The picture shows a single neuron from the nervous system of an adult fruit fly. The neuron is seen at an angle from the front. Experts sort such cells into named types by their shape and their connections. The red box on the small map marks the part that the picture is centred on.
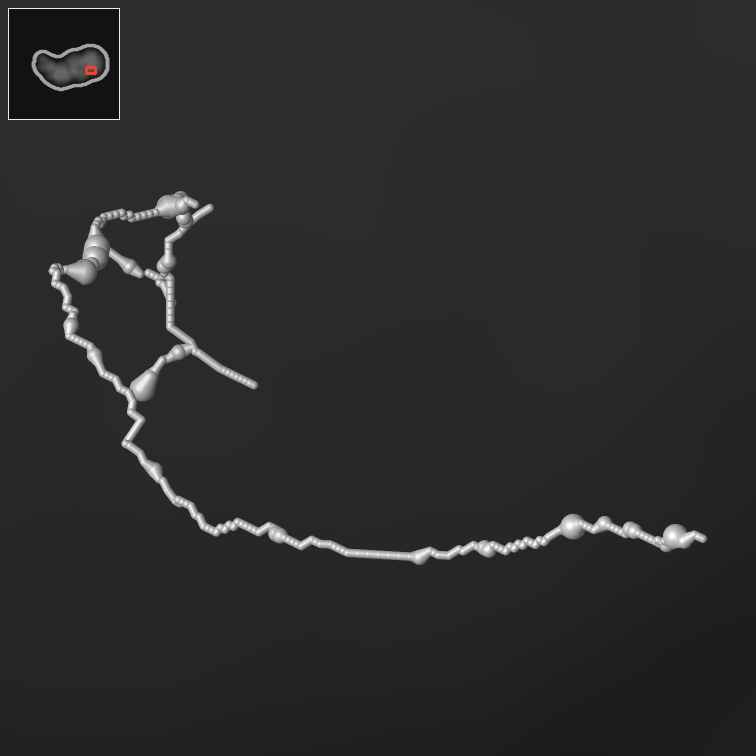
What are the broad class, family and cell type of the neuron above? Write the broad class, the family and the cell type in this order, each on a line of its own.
sensory neuron entering the brain
class mechanosensory
JO-CA1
